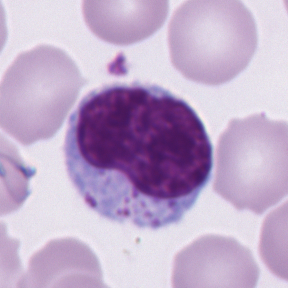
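Large granular lymphocyte: the outline, I'd say, is roughly round. The nucleus looks bean-shaped, with a notch on its lower side, and its chromatin is dark purple and coarsely clumped. Looking below the nucleus, I can pick out a few purple granules in the cytoplasm.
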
